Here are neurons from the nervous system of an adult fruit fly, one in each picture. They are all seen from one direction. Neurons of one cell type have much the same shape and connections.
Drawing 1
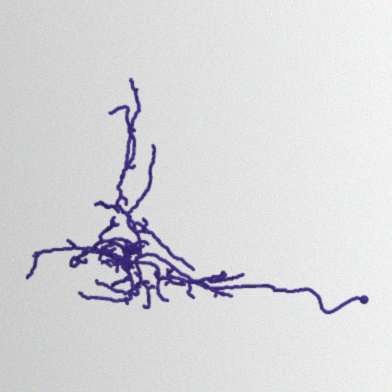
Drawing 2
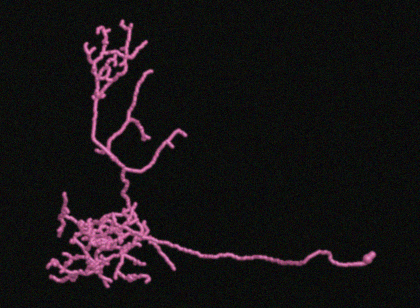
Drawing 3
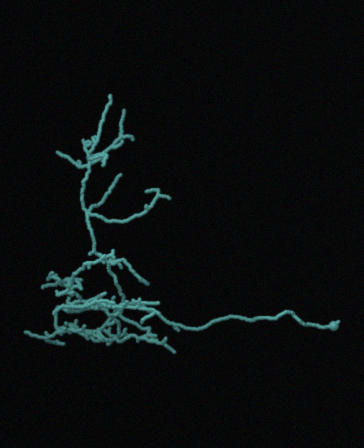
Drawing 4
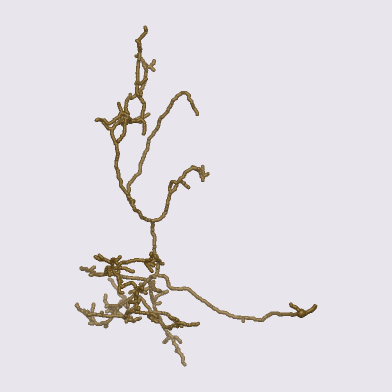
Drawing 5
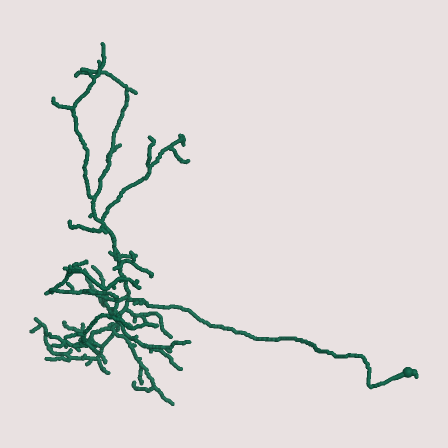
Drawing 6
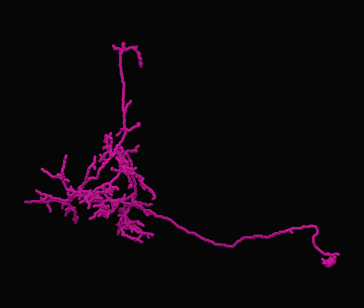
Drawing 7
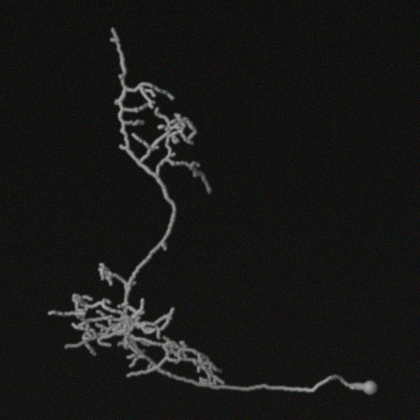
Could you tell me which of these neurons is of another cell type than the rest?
Drawing 7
